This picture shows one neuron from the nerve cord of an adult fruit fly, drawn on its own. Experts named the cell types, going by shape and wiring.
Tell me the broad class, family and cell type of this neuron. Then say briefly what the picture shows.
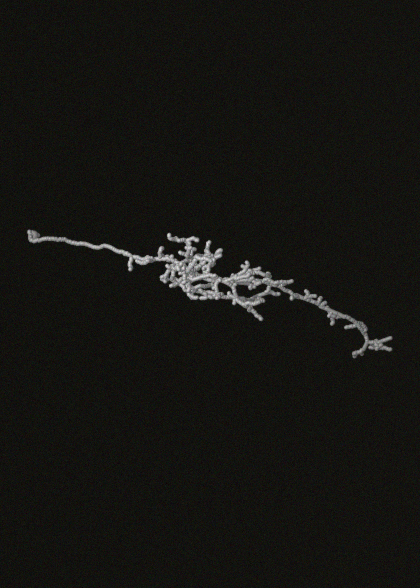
Its broad class is nerve-cord intrinsic neuron. The family is hemilineage 16B. Its cell type is IN16B047. Dozens of branch ends can be seen. As drawn here it is more than twice as wide as it is tall.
